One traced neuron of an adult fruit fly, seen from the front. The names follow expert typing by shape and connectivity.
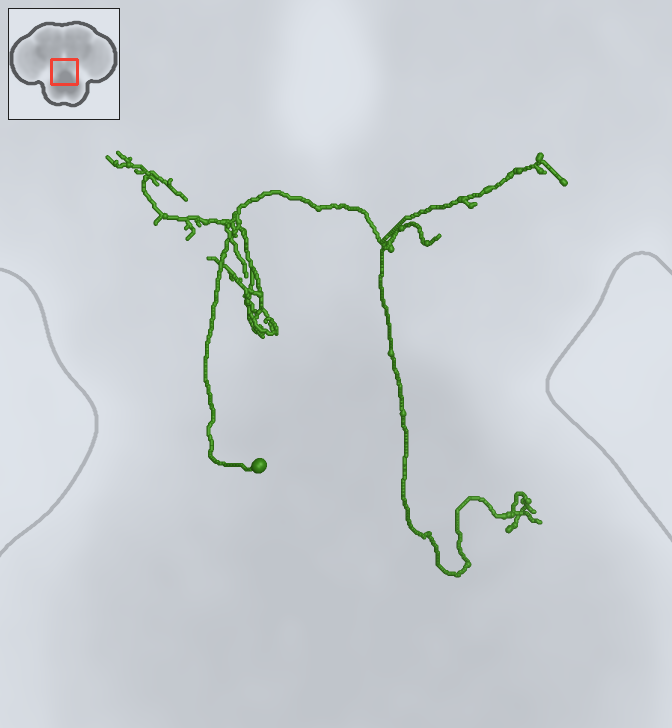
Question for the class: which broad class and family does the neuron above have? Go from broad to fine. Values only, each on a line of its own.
descending neuron
hemilineage LB6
